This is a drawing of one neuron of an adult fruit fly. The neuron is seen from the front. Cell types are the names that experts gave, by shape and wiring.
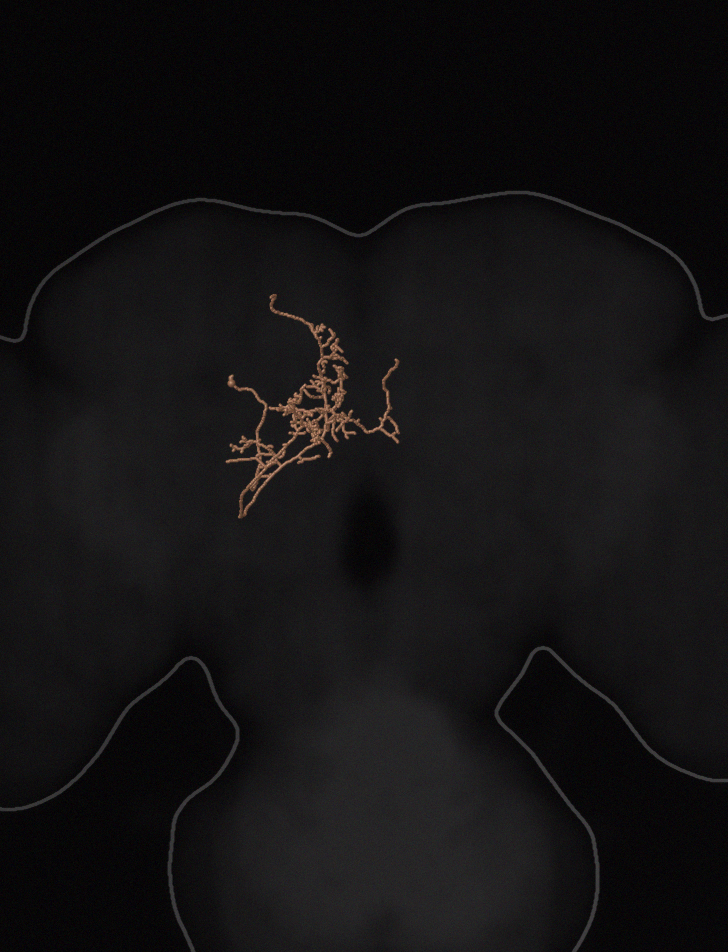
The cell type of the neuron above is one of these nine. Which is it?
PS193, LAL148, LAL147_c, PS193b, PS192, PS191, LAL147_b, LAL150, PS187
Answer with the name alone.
LAL147_b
